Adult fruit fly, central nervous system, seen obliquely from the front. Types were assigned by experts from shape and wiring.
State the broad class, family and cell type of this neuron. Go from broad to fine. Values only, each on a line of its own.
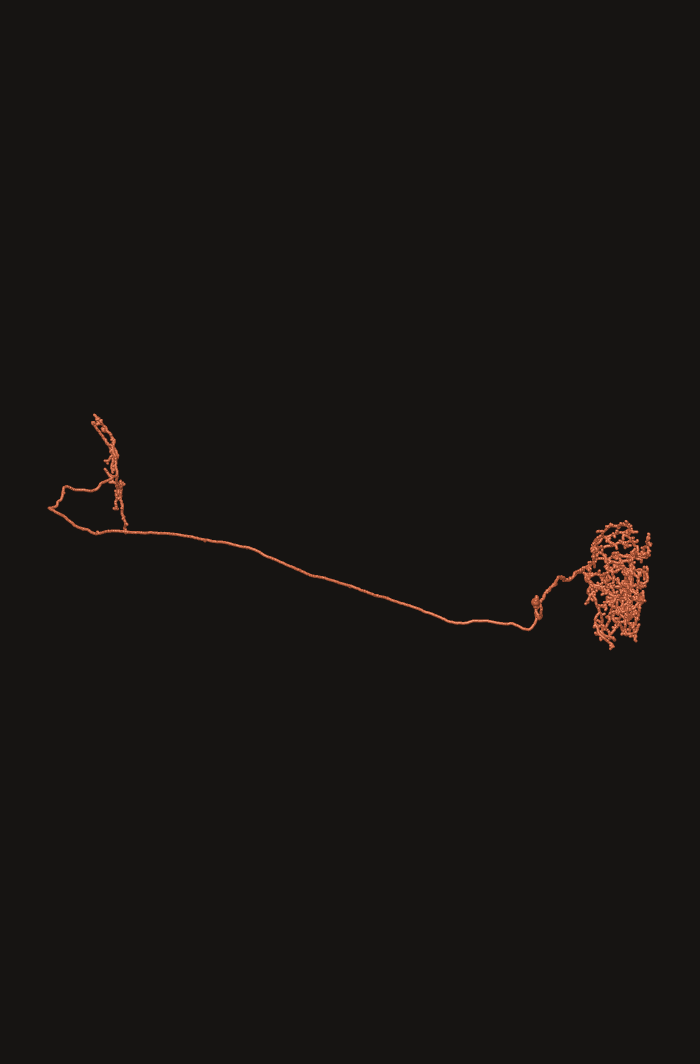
optic-lobe intrinsic neuron
hemilineage VPNp1_lateral
LC14a-1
